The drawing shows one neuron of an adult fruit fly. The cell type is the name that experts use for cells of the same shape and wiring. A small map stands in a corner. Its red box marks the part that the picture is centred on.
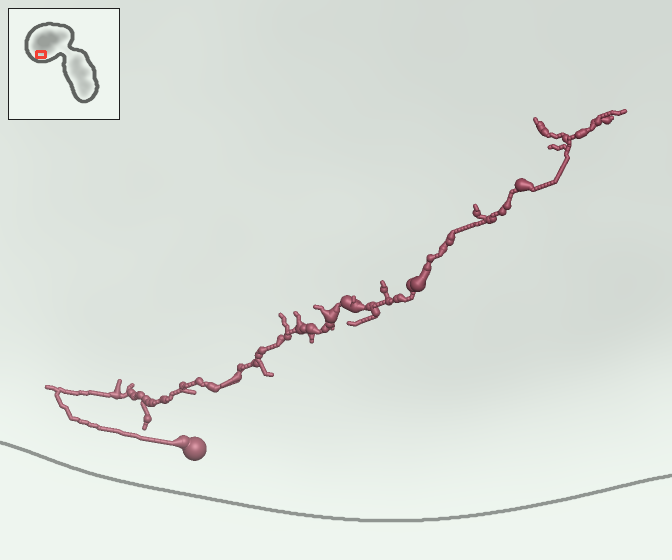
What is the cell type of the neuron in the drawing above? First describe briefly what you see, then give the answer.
The cell body is at the lower left of the picture. As drawn here it is wider than it is tall. Its broad class is optic-lobe intrinsic neuron. Its cell type is Dm3c.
